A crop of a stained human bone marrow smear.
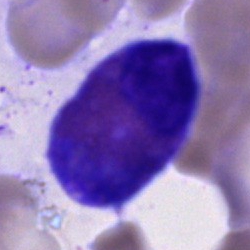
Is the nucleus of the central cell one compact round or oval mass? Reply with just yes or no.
Yes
